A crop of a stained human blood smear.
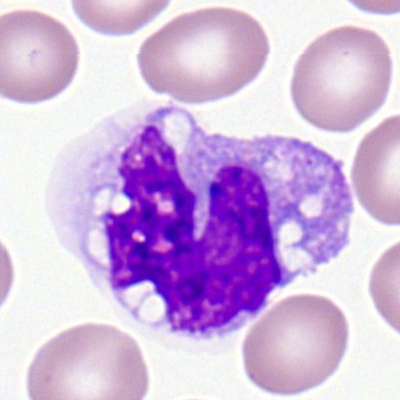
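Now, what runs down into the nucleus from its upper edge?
A deep cleft.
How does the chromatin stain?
A deep purple.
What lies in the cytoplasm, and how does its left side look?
Several clear round vacuoles, and on the left a paler, clearer rim than elsewhere.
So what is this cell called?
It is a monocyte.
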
